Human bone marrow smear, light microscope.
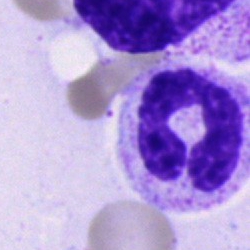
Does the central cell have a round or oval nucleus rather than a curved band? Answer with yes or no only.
No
